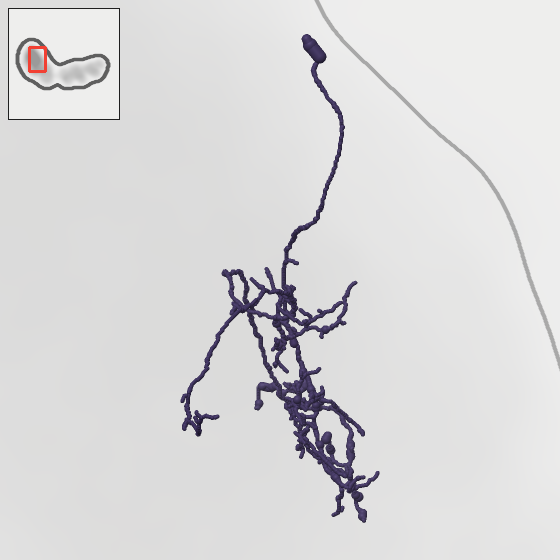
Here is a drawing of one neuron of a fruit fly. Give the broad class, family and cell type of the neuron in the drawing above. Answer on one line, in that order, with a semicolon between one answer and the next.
central-brain intrinsic neuron; hemilineage CLp1; CL169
